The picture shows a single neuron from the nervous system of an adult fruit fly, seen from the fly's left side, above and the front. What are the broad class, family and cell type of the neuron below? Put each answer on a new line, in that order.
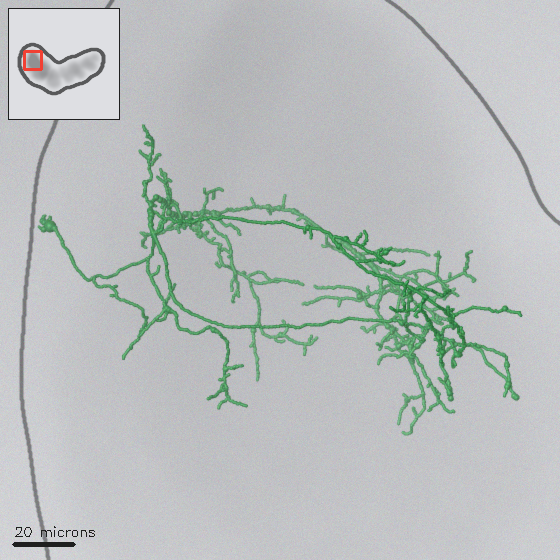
central-brain intrinsic neuron
hemilineage SLPa&l1_anterior
PLP054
